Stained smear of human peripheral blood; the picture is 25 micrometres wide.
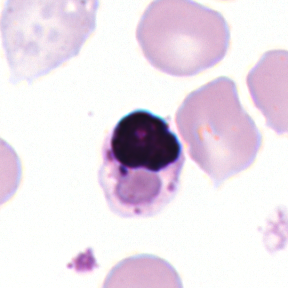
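Normoblast in a stained smear of human peripheral blood. Nucleus: placed in the upper part of the cell. Cytoplasm: pale greyish-lilac, with a few small dark purple dots near its edge. Outline: irregular rather than smoothly round.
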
